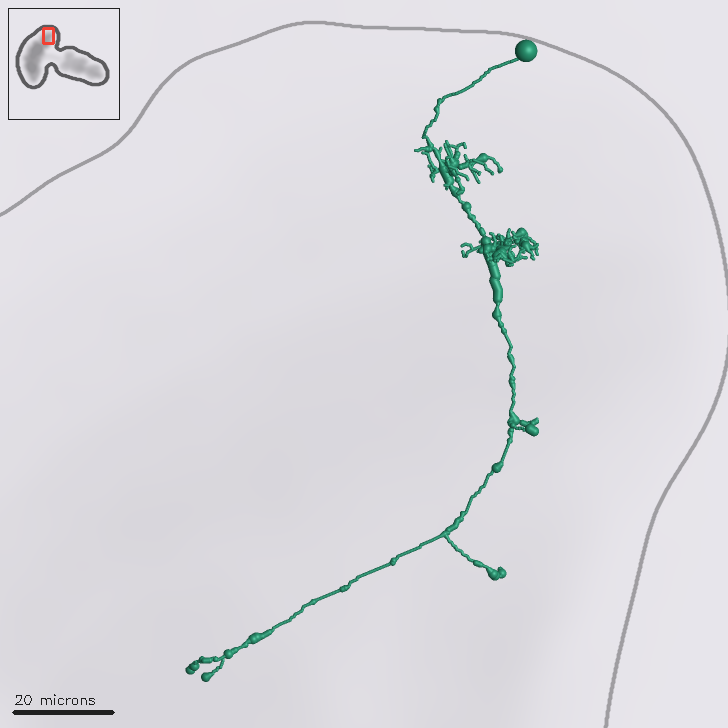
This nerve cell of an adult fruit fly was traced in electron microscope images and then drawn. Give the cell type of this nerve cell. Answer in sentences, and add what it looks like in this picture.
The cell type is TmY3. It is an optic-lobe intrinsic neuron. It lies in the brain. The cell body is at the upper right of the picture. From top to bottom in the picture it spans about 130 microns.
